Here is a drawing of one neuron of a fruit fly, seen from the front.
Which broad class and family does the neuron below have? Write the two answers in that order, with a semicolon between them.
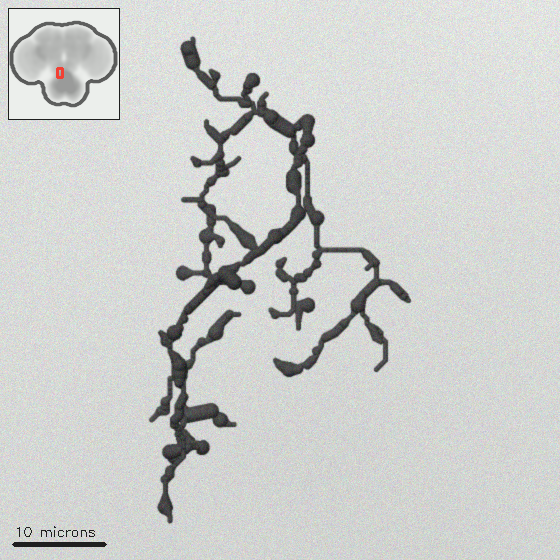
sensory neuron entering the brain; class mechanosensory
